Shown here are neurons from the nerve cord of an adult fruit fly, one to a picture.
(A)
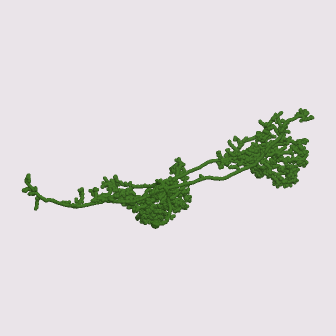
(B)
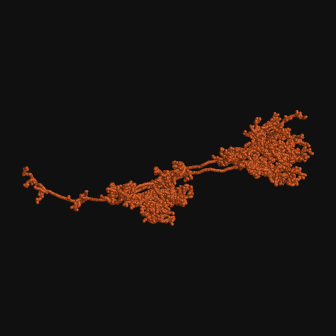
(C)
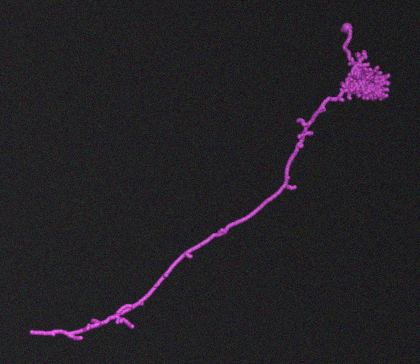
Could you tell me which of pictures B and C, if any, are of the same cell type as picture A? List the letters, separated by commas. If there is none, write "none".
B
